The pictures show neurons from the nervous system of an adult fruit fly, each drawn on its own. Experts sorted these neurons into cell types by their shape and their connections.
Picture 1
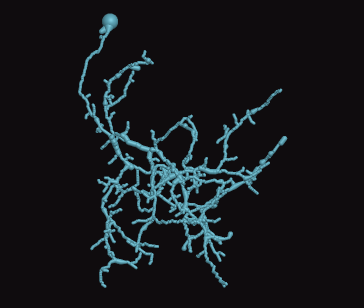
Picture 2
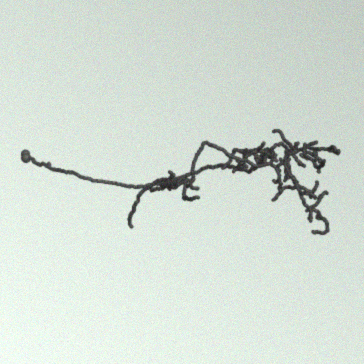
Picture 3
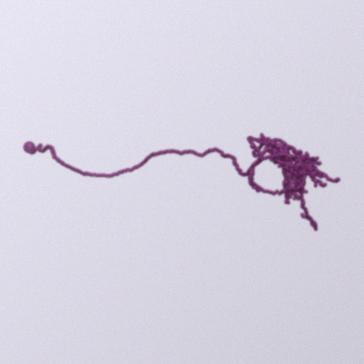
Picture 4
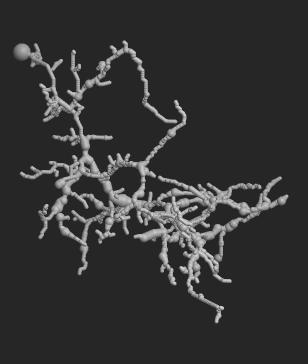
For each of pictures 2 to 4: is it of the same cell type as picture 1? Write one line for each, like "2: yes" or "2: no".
2: no
3: no
4: yes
